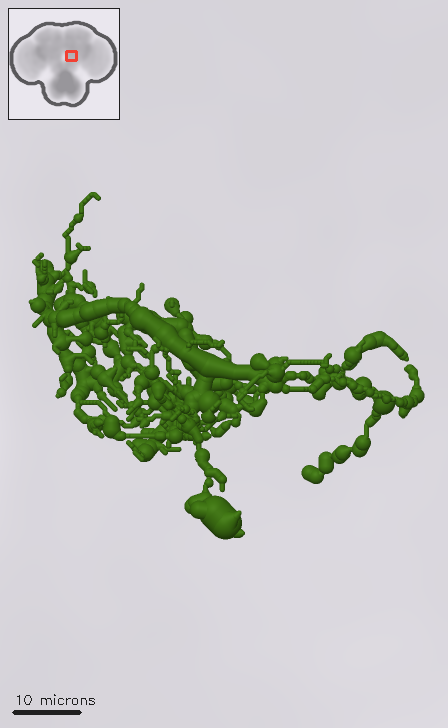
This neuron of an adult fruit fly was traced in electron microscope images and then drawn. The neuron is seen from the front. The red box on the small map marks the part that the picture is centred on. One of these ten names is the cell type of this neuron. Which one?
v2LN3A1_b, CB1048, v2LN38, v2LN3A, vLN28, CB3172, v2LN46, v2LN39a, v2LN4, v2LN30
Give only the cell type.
vLN28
